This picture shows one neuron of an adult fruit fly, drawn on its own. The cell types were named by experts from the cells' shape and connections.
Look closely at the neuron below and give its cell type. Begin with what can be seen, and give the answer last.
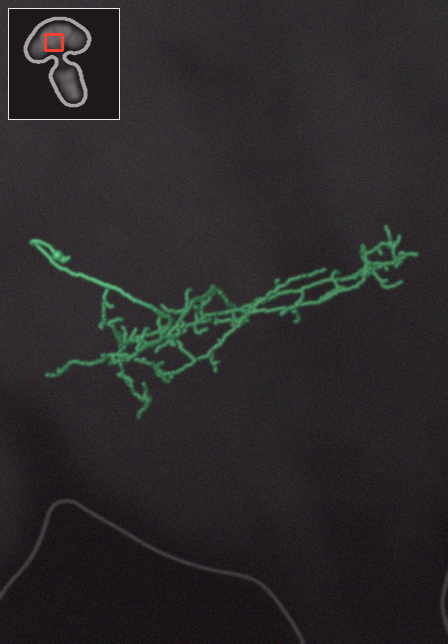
It is in the brain and does not reach the nerve cord. The cell body is on the left of the picture. The picture shows dozens of branch ends. This is a central-brain intrinsic neuron. The cell type is AMMC003.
